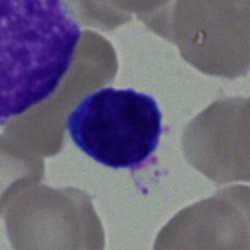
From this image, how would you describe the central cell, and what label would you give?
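Dark blue staining fills almost the entire cell; no distinct rim of paler cytoplasm. Chromatin dense and dark blue throughout. Thin thread-like projections extend from the lower right edge. Small pinkish-purple dots along these projections. Lymphocyte.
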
